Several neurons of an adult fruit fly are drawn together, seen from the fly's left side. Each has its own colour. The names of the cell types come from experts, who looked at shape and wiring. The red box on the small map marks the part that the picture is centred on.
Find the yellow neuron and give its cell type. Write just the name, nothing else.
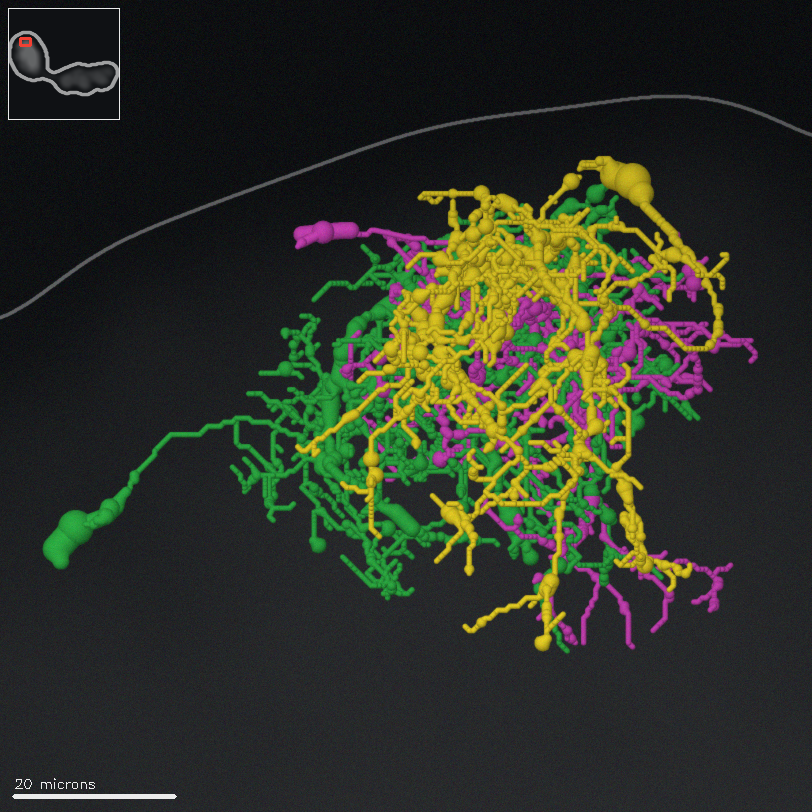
CB2105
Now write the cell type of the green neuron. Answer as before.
SLP149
